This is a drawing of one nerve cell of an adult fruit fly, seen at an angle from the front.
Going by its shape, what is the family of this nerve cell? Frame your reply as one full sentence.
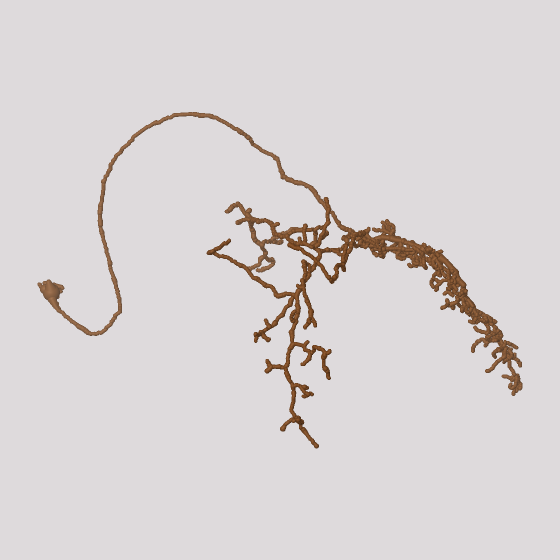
The nerve cell is a member of the hemilineage SIPa1_dorsal family.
